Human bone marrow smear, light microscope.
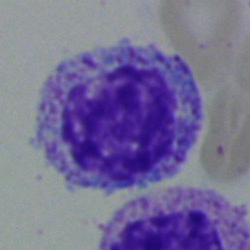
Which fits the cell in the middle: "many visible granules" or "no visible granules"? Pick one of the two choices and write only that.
Many visible granules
